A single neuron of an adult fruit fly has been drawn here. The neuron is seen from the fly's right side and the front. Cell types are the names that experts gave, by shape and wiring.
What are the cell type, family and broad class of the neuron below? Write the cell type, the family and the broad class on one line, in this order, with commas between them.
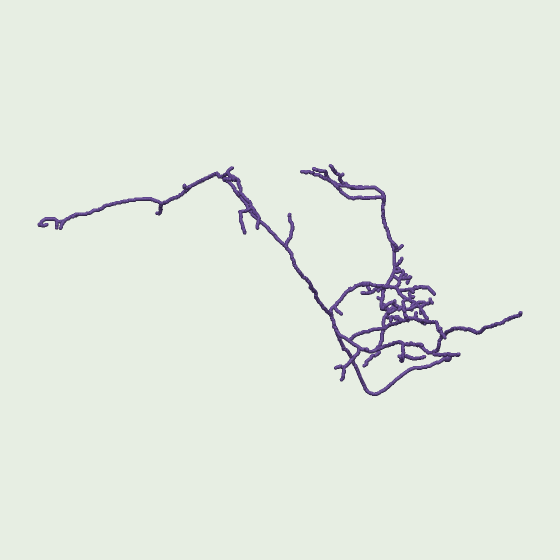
IN08B105, hemilineage 08B, nerve-cord intrinsic neuron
